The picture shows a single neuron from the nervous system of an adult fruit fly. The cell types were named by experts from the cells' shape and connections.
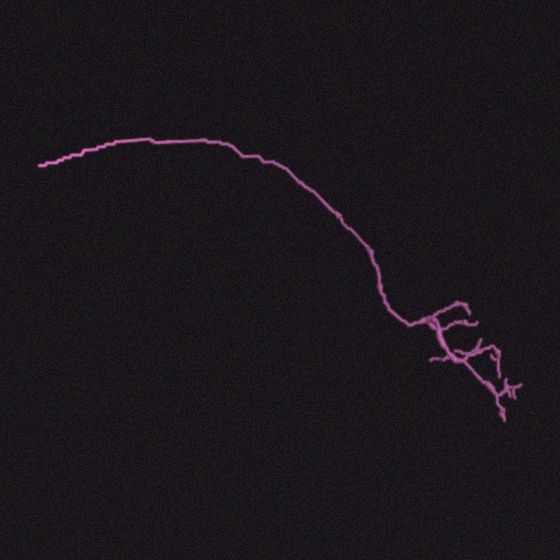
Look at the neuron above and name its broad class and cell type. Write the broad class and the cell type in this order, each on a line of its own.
sensory neuron entering the nerve cord
SNxx03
